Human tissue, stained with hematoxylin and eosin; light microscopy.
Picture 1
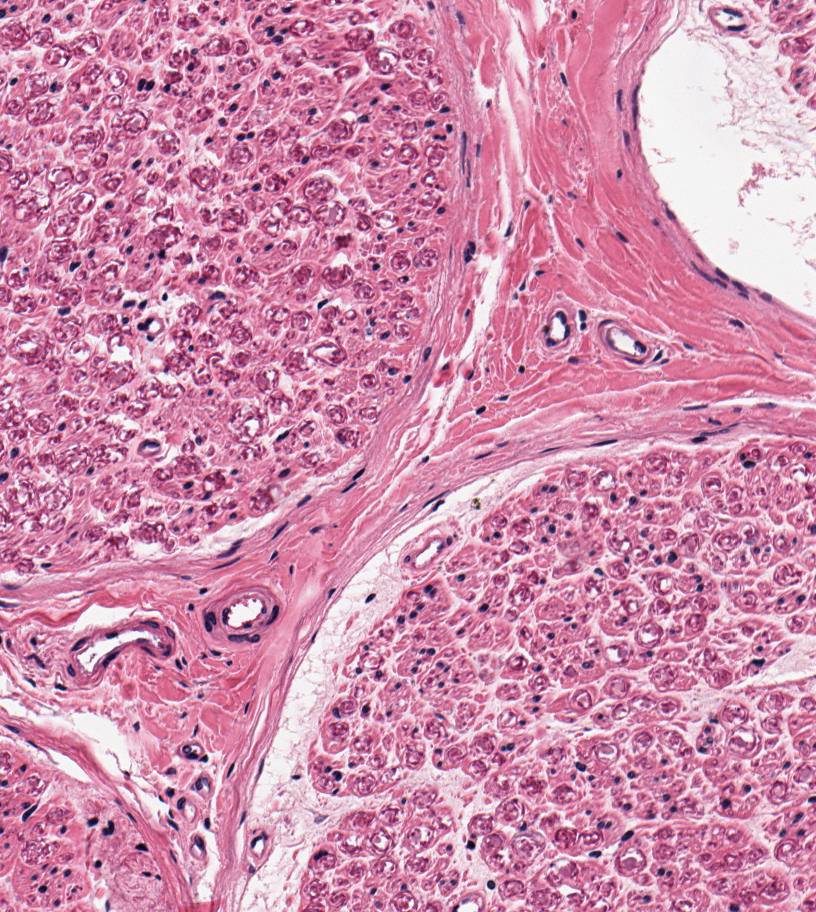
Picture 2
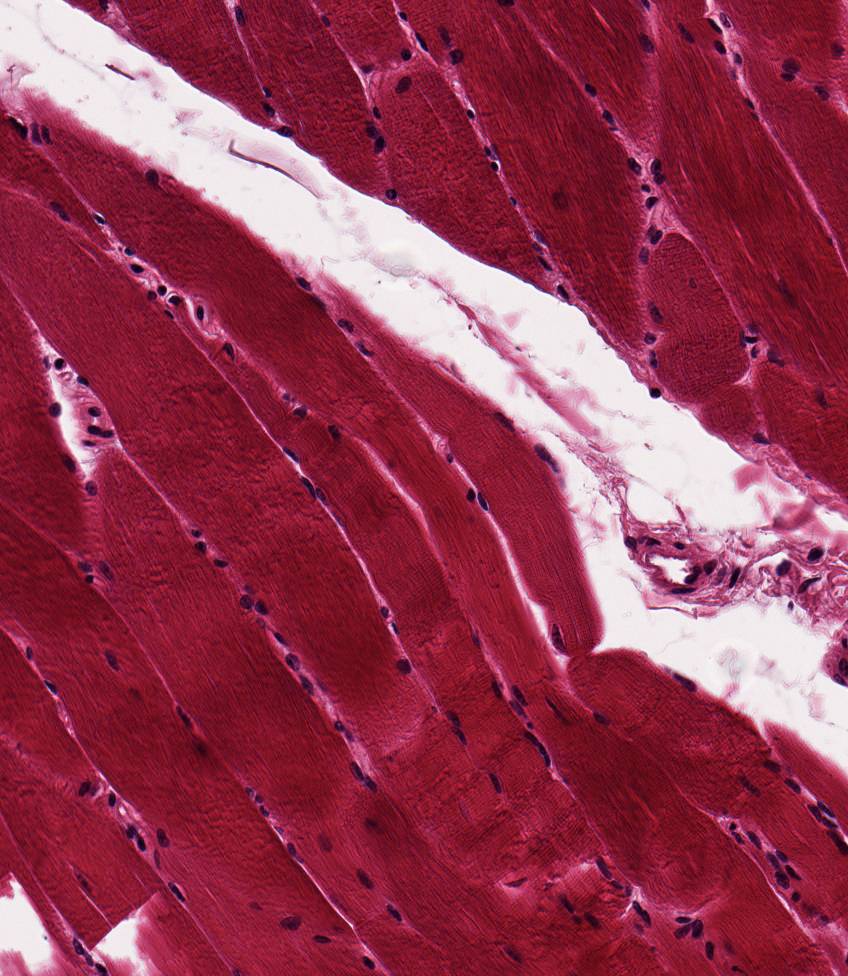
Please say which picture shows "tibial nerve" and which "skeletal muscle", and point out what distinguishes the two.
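Here picture 1 is tibial nerve and picture 2 is skeletal muscle. The nerve shows large rounded bundles of closely packed fibres, cut across, in the upper left and lower right, each bounded by a thin sheath of flattened cells with elongated nuclei. Many fibres have a pink core ringed by a pale, clear halo, with small dark oval nuclei scattered singly among them. The muscle fibres instead run parallel, diagonally from upper left to lower right, with deep red cytoplasm and dark purple nuclei elongated along them, mostly at their edges.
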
